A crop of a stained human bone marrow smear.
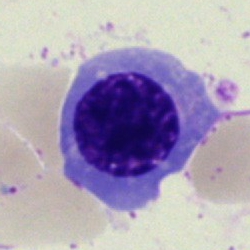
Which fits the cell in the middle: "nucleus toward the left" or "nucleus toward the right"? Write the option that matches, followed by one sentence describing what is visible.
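Nucleus toward the left. The nucleus sits off-centre, with the wider band of cytoplasm on the right and lower side.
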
